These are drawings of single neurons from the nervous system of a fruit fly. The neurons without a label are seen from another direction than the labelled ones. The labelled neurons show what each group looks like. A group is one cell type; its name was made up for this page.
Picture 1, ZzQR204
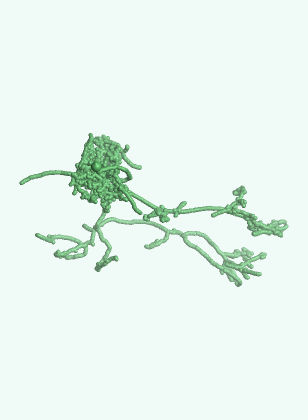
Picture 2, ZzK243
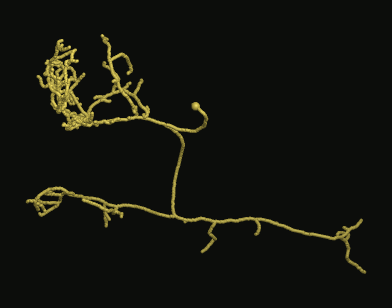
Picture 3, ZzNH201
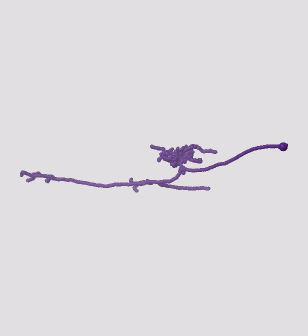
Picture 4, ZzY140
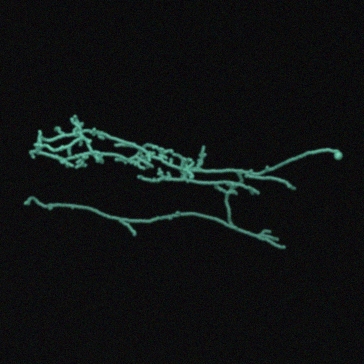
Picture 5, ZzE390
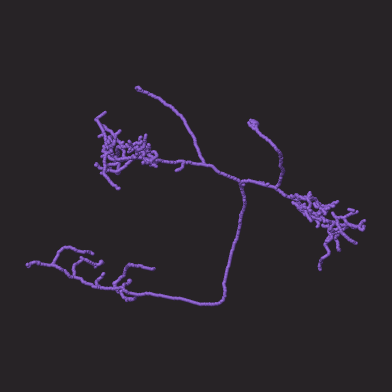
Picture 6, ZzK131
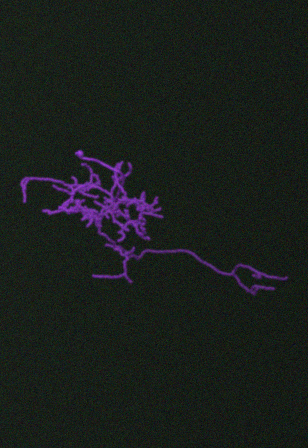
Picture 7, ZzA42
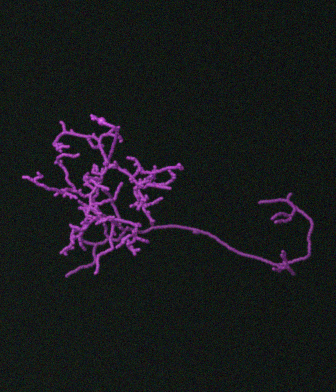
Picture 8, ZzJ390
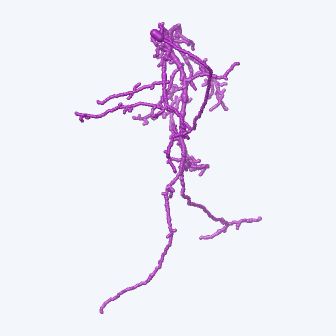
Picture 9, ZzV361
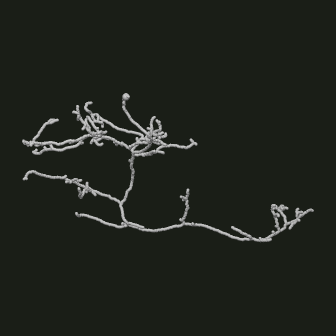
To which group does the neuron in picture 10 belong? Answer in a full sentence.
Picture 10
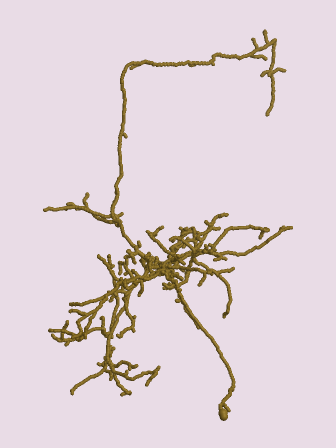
It belongs to ZzK131.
